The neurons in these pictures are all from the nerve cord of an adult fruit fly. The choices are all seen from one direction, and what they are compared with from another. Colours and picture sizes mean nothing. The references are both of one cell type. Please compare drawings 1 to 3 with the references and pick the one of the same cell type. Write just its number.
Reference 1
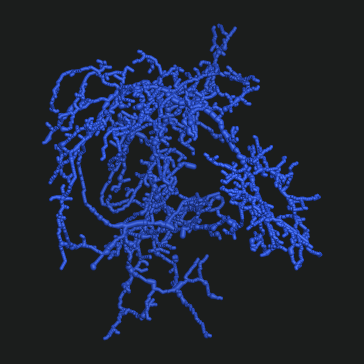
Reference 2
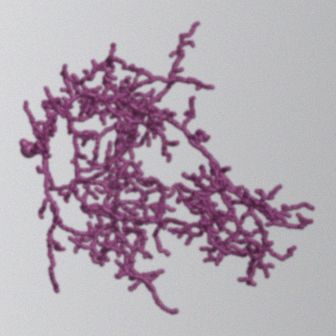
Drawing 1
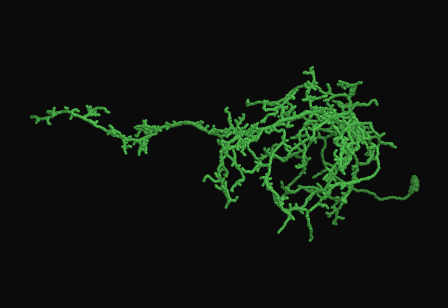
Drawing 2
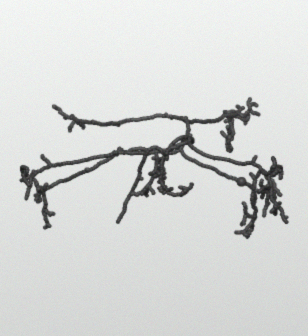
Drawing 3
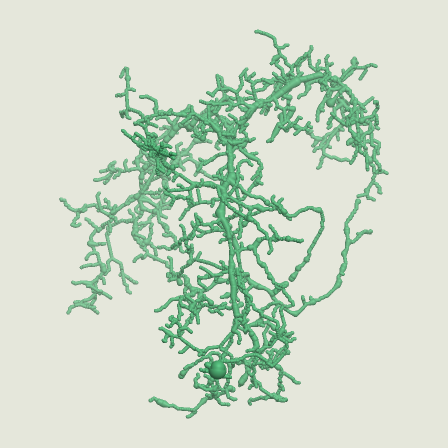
3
